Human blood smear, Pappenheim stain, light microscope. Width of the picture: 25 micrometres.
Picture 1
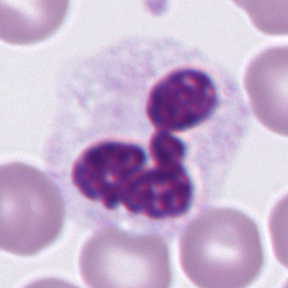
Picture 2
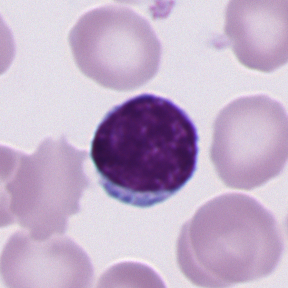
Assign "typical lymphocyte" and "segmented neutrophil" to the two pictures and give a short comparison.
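Picture 1 is the segmented neutrophil, and picture 2 the typical lymphocyte. In the neutrophil, the topmost lobe of the nucleus sits to the right of the cell's centre, and the chromatin is dense, clumped and deep purple. There's plenty of cytoplasm, very pale, almost colourless, holding fine, faint lilac-pink granules.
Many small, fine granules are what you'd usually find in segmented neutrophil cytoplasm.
Its outline is roughly round and faint, and the red cells around it leave the nucleus uncovered. The lymphocyte, on the other hand, is about 10 micrometres across, with a smooth round outline and no surface projections. Its nucleus is round, about 9 micrometres across, and takes up about 80% of the cell's area.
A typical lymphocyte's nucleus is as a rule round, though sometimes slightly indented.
The chromatin there is dense, dark purple, coarse and clumped, with small lighter patches between the clumps, and no nucleoli show.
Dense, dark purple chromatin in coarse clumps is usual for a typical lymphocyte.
You won't find vacuoles in its cytoplasm either.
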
